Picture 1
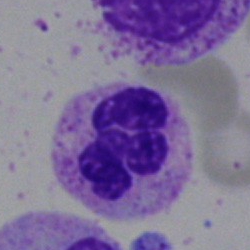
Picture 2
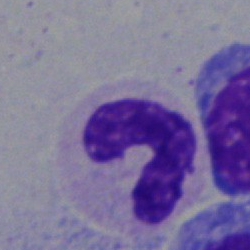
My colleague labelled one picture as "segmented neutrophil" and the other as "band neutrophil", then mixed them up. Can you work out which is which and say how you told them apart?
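You have the segmented neutrophil in picture 1 and the band neutrophil in picture 2. Begin with the segmented neutrophil: its outline is round and smooth, and its chromatin is dense and stains dark purple. In the band neutrophil, follow the curved nucleus and notice that its concave side faces the lower left.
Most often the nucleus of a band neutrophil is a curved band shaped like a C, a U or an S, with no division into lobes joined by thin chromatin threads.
Some things the two share: neither shows nucleoli in the nucleus, and neither has vacuoles in the cytoplasm. Their neighbours differ, since another nucleated cell lies just above the segmented neutrophil without touching it, while other nucleated cells with bluer cytoplasm lie close against the band neutrophil's right side, cut off by the frame.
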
